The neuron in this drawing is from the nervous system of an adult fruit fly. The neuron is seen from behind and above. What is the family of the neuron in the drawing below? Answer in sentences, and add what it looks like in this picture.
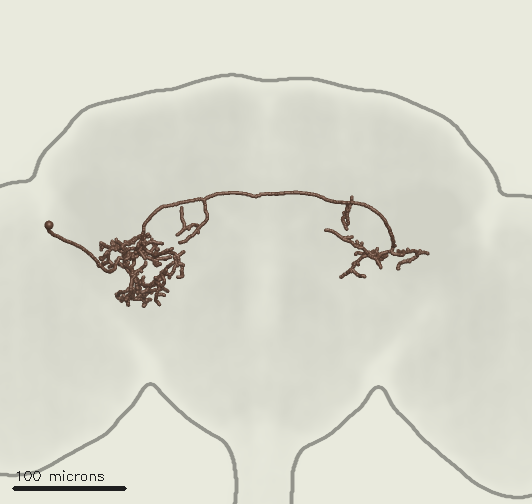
Its family is hemilineage VPNp&v1_posterior. Its broad class is central-brain intrinsic neuron. The cell body can be seen on the left of the picture. By the scale bar it is about 350 microns wide in this view.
